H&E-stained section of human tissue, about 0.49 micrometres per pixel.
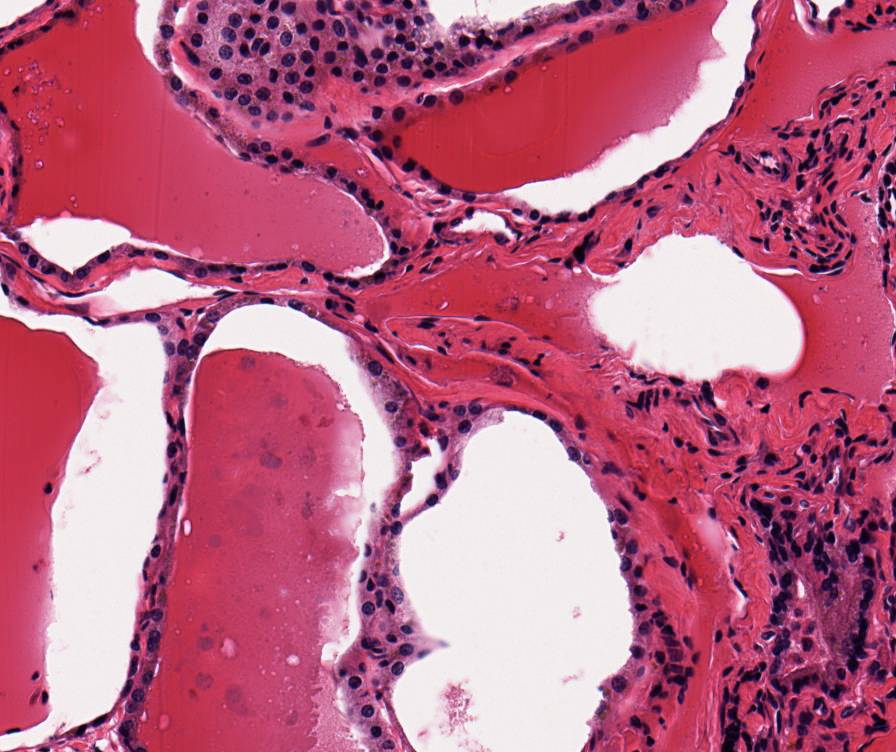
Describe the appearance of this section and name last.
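Large, irregular follicles, closely packed, take up most of the field, separated by thin strands of tissue. Single lining layer of flattened to low cuboidal cells. Nuclei small, round, dark, evenly spaced. At top left a follicle wall, cut across, shows a crowded sheet of cells with round nuclei. This is thyroid.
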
